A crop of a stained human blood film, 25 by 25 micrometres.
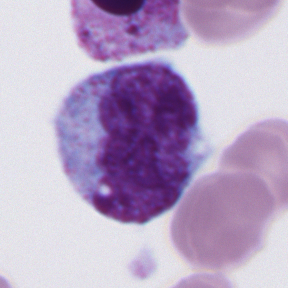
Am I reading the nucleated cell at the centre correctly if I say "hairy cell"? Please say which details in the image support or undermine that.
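Two points decide: the rounded outline has a smooth edge, and one small clear vacuole lies in the lower part of the cell beside the nucleus.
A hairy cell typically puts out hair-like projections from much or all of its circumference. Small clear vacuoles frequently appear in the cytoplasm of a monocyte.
So the name hairy cell does not fit; this cell is a monocyte. The rest is simply seen: the nucleus fills the right side with most cytoplasm on the left, the pale greyish-blue cytoplasm holds fine pinkish-purple granules, and red cells lie close at the lower right.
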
